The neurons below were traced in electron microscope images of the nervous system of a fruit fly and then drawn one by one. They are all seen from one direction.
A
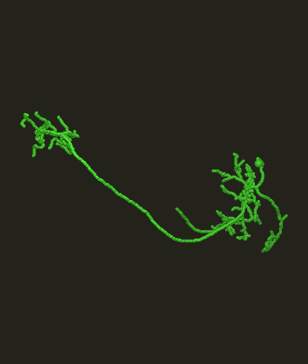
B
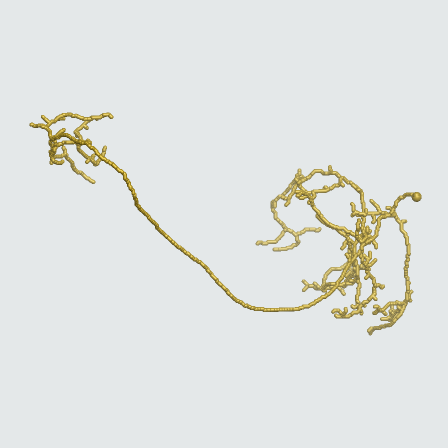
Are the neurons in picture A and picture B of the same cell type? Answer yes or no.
yes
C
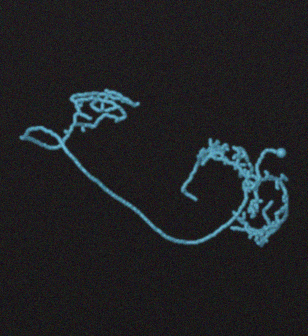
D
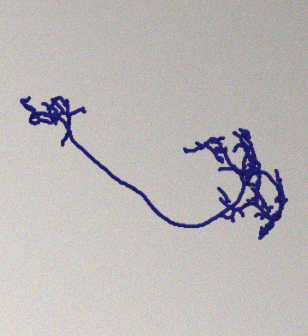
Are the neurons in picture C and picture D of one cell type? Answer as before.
no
